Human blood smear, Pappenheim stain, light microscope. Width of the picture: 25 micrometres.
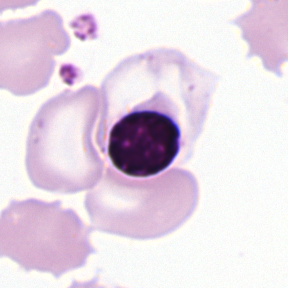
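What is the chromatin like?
Very dense and dark purple, almost uniformly so across the nucleus.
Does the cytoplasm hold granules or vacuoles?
Neither is seen.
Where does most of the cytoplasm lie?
Above the nucleus, extending toward the upper right.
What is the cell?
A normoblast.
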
